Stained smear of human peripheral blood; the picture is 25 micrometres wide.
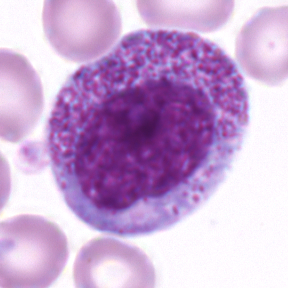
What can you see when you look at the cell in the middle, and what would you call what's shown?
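Coarse reddish-purple granules crowd the cytoplasm, and more of them lie scattered over the surface of the nucleus. The chromatin is deep purple and patchily clumped. The band of cytoplasm is widest above the nucleus. This cell is a promyelocyte.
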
